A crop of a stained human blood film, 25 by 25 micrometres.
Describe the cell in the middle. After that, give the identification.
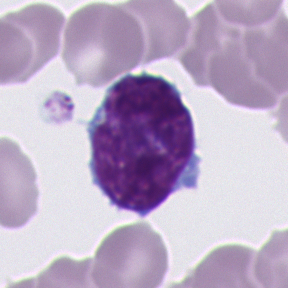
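Nearly the whole cell is taken up by the nucleus, leaving only a very thin rim of cytoplasm. What little cytoplasm shows is pale blue, and I can see no granules in it. The nucleus is oval, about 12 by 9 micrometres, with dark purple, coarsely clumped chromatin. This cell is a typical lymphocyte.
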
